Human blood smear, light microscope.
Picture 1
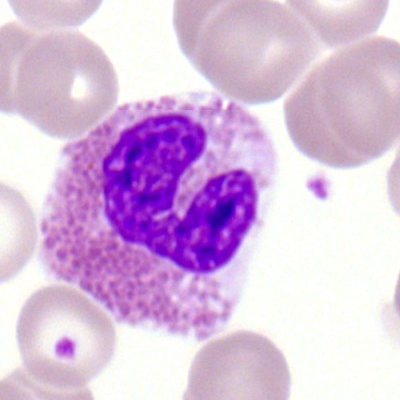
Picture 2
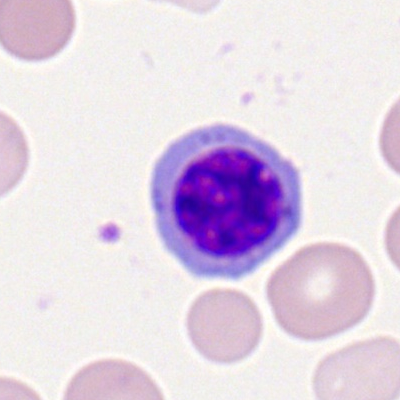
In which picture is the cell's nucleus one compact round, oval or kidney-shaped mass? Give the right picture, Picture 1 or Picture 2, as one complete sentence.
It is the cell in picture 2 whose nucleus is one compact round, oval or kidney-shaped mass.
